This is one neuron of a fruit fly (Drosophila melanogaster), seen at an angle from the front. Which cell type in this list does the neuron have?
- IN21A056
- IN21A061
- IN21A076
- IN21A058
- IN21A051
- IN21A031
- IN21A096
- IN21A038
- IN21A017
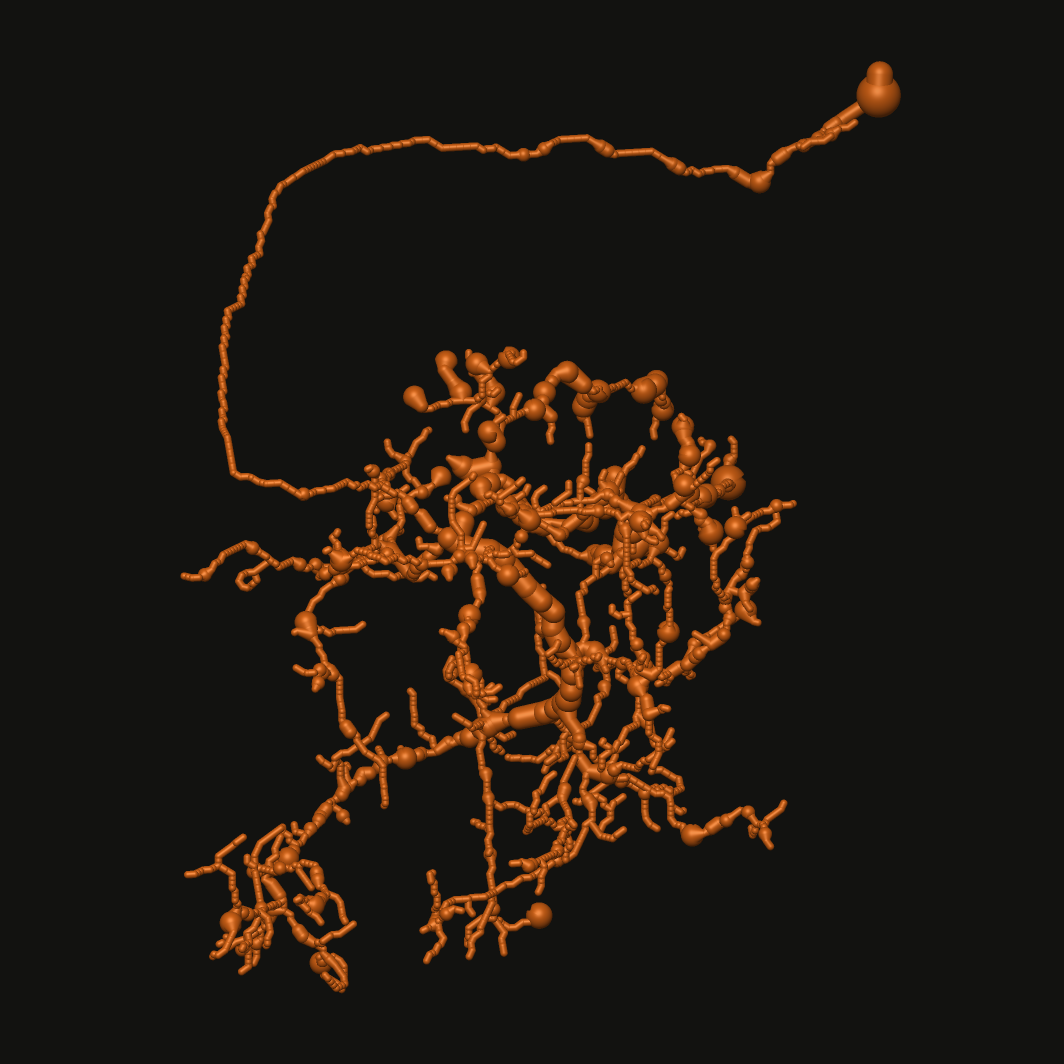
IN21A038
